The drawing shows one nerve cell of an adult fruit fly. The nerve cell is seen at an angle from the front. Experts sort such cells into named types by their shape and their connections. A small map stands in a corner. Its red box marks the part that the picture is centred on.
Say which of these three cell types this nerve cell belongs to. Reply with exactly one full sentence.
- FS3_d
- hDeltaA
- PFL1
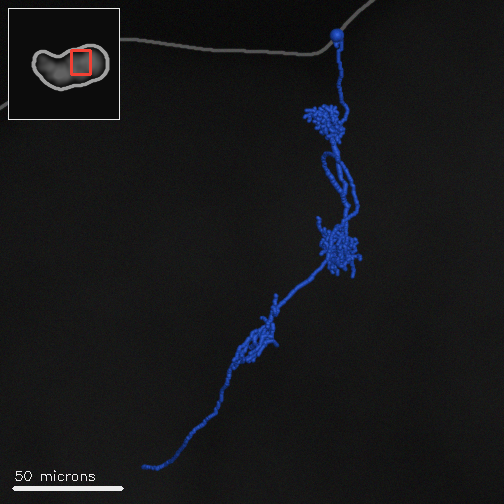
The cell type carried by this nerve cell is PFL1.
